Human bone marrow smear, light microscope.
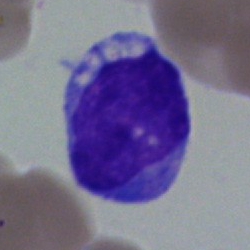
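Blast in the middle of this stained marrow smear. See how the nucleus fills most of the cell, its chromatin stained dark purple throughout. The cytoplasm around it is deep blue. Look along the top edge: a row of small clear vacuoles sits in the cytoplasm there.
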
